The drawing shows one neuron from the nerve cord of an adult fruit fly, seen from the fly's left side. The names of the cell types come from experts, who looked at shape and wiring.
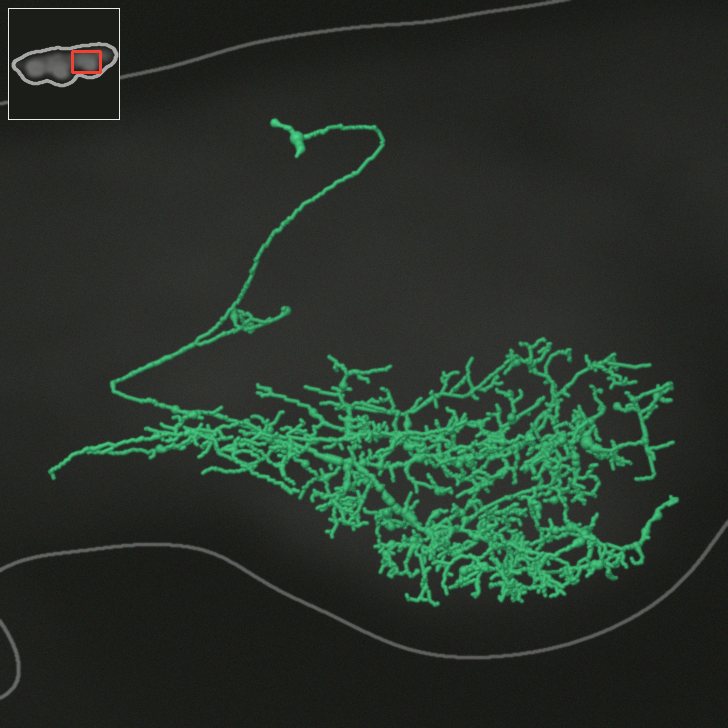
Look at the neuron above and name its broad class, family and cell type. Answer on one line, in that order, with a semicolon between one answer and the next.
nerve-cord intrinsic neuron; hemilineage 23B; IN23B014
